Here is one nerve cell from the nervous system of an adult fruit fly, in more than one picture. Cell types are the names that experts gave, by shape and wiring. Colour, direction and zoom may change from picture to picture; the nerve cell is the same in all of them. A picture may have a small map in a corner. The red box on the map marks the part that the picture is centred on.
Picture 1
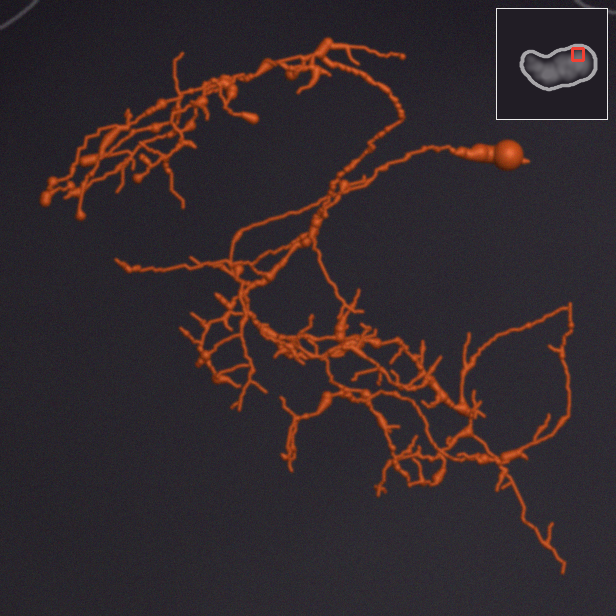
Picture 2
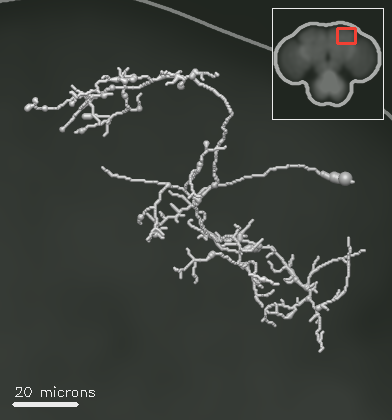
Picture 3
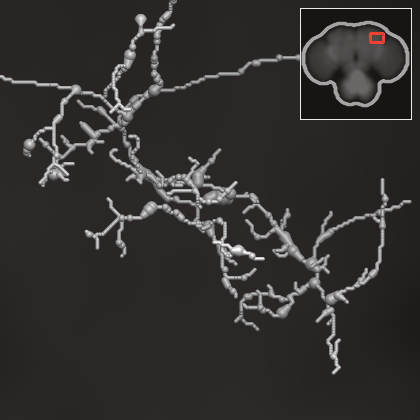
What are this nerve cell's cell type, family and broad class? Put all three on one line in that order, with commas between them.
LHPV6h1, hemilineage LHp2, central-brain intrinsic neuron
